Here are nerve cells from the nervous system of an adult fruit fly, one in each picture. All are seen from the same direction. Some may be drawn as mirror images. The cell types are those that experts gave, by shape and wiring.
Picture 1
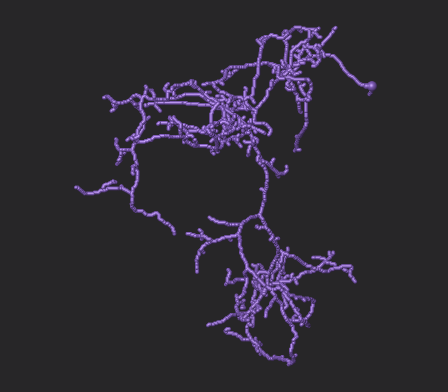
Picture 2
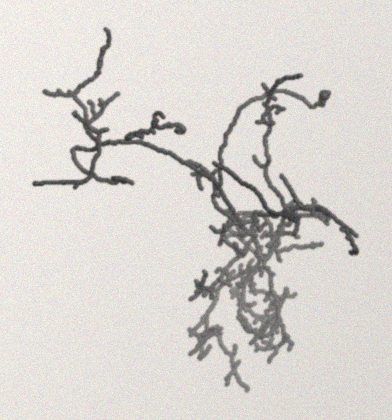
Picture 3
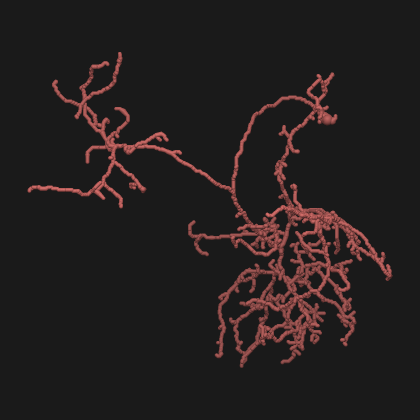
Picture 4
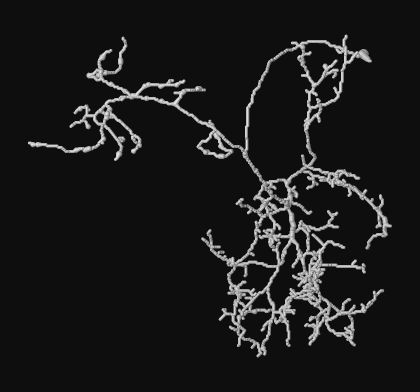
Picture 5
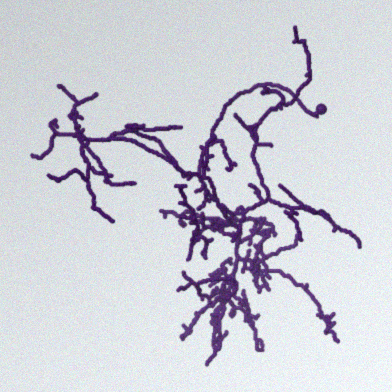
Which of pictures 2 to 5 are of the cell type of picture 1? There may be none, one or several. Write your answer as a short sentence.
None of them is of the same cell type.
